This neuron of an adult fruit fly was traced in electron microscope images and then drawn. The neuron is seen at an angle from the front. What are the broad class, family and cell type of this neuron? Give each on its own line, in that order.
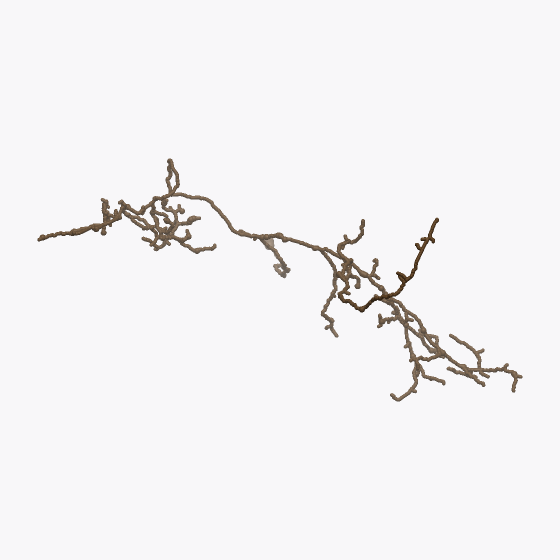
central-brain intrinsic neuron
hemilineage DM4_dorsal
SMP414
